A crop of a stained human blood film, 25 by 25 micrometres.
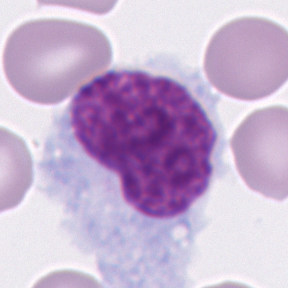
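Hairy cell at centre, stained peripheral blood smear. The outline is irregular and ragged, not round; a notch on the lower left of the nucleus gives it a folded, kidney-like shape. Cytoplasm without coarse coloured granules, with a few small clear spots near its lower edge.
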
